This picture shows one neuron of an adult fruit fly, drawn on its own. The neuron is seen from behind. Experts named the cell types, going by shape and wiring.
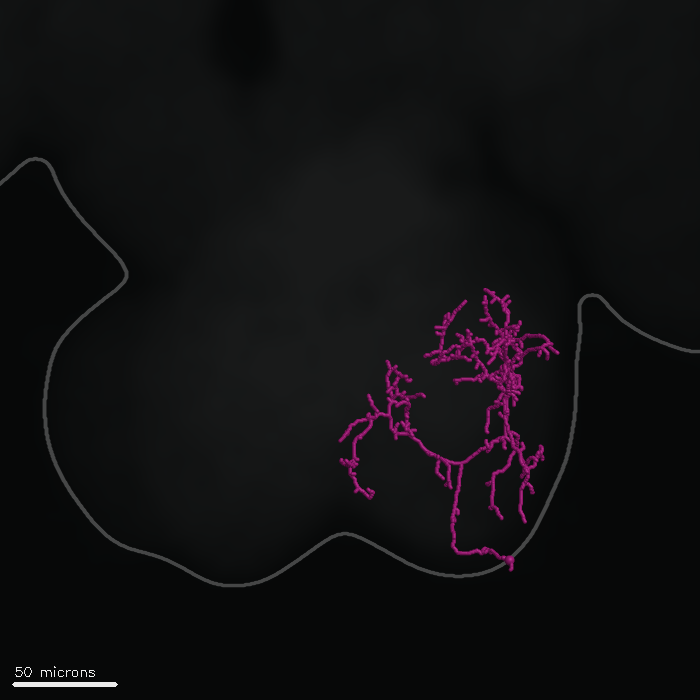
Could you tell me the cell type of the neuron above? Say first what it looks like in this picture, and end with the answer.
The cell body is at the lower right of the picture. By the scale bar it is about 140 microns tall in this view. Its broad class is nerve-cord intrinsic neuron. Its cell type is IN13A035.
